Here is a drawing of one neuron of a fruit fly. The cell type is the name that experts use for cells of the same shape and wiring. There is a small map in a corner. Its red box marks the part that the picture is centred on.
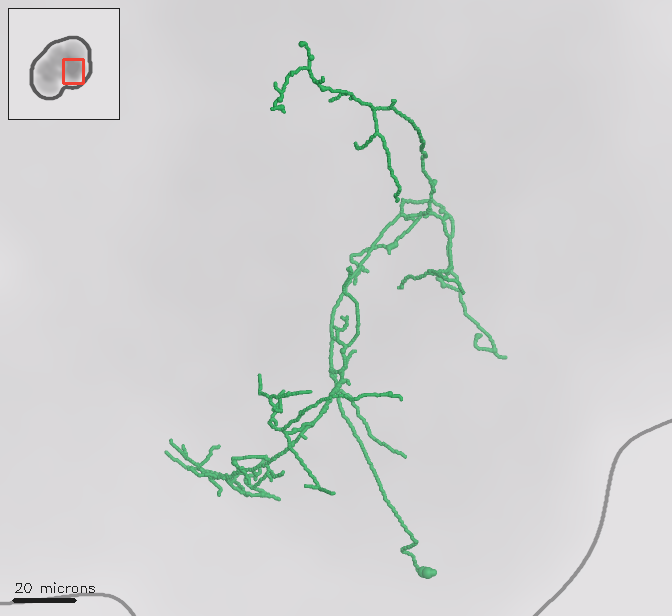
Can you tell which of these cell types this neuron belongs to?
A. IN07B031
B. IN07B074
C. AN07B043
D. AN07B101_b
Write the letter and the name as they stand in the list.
B. IN07B074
